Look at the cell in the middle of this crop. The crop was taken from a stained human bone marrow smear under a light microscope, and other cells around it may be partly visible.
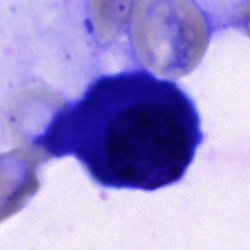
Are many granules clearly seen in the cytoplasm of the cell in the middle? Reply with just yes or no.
No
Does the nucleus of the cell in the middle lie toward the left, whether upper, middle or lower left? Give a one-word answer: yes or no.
No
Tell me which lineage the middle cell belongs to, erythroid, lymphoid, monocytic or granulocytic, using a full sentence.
Classified by lineage, the middle cell is lymphoid.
